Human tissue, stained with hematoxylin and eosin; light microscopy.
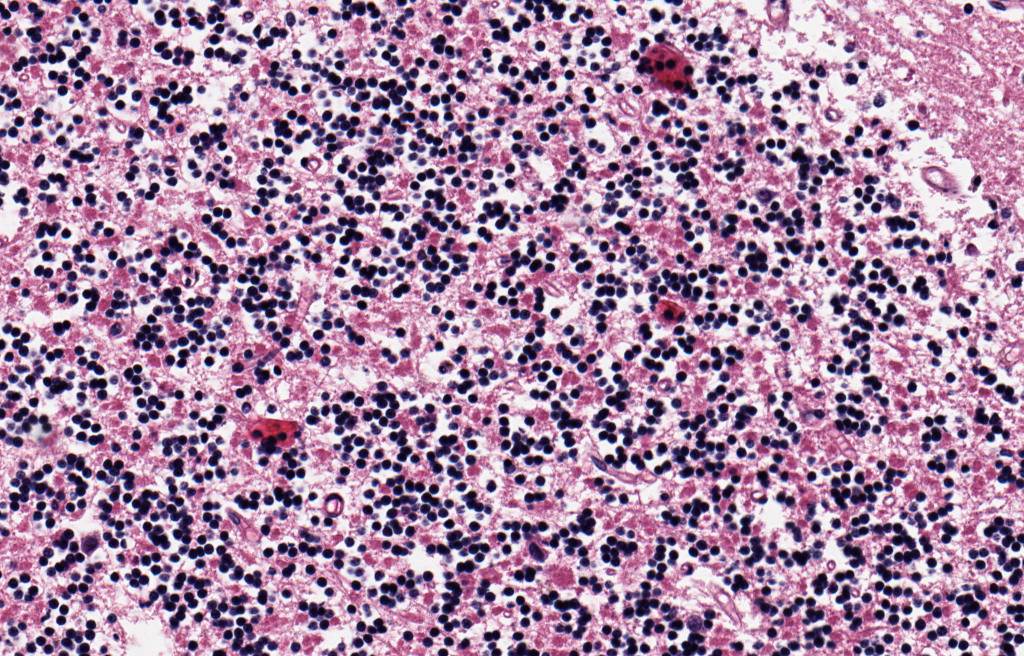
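cerebellum in a haematoxylin and eosin stained section. Small, round, deeply dark nuclei crowd densely and fairly evenly across nearly the whole field, with almost no cytoplasm visible around them. A pale pink, finely fibrillary background fills the spaces between the nuclei. No epithelium or glands appear anywhere in the field.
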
